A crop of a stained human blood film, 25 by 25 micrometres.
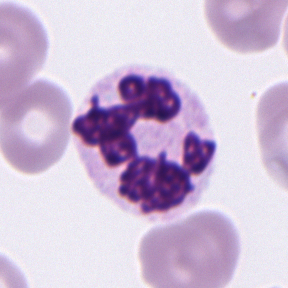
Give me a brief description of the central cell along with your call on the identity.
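Outline round, smooth. Nucleus split into several separate lobes, ringed around a central clear area. Thin strands of nuclear material join some lobes. Cytoplasm plentiful, pale pinkish-lilac. Cell: segmented neutrophil.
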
